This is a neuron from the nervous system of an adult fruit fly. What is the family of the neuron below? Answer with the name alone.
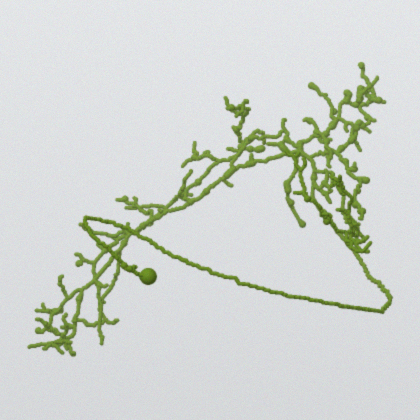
hemilineage SLPav2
